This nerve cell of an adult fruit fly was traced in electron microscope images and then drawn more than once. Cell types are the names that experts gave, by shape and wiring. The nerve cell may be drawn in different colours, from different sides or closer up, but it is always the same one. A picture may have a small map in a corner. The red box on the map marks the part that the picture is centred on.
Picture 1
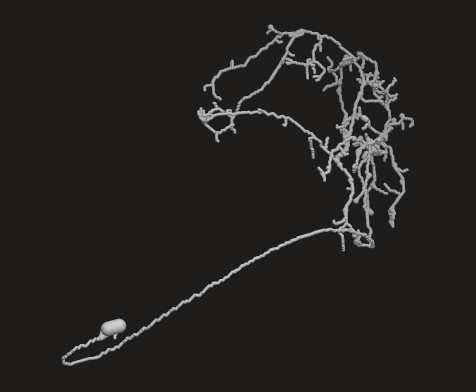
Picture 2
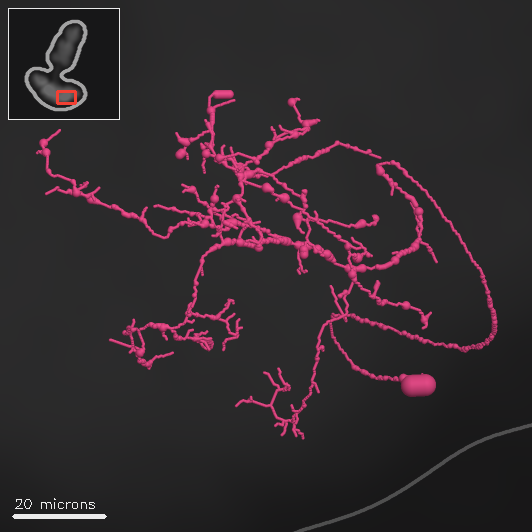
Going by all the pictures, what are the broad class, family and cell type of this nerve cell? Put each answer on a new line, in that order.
central-brain intrinsic neuron
hemilineage SLPav2
CB1352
